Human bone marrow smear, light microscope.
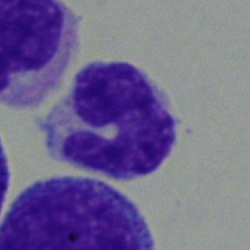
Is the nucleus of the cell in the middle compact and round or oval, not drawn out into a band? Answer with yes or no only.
No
